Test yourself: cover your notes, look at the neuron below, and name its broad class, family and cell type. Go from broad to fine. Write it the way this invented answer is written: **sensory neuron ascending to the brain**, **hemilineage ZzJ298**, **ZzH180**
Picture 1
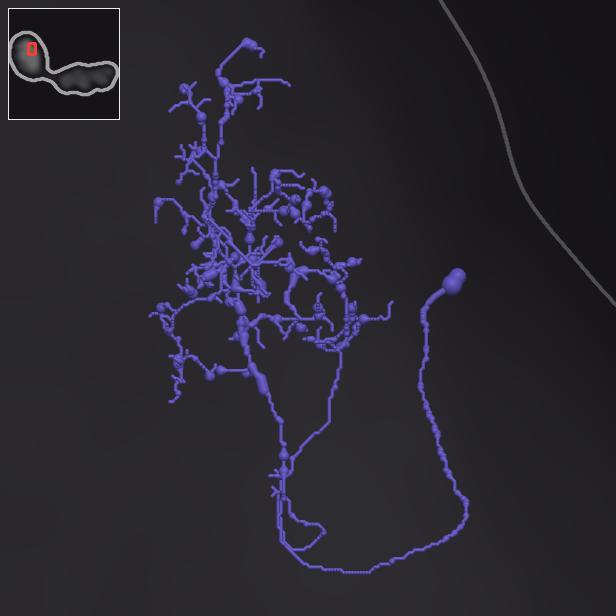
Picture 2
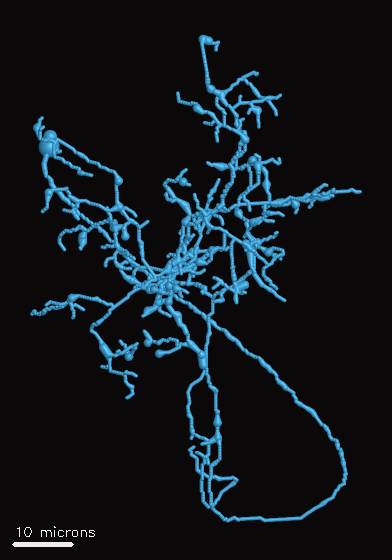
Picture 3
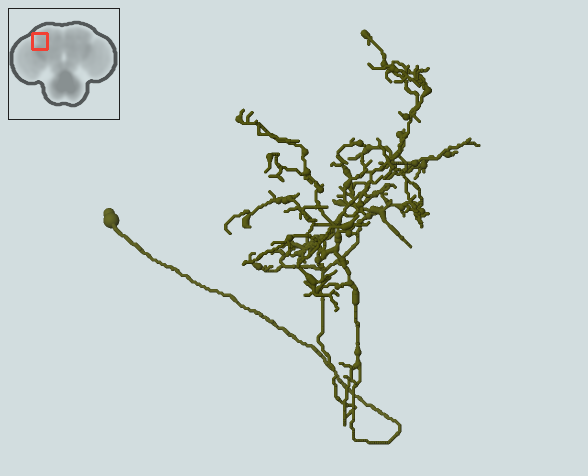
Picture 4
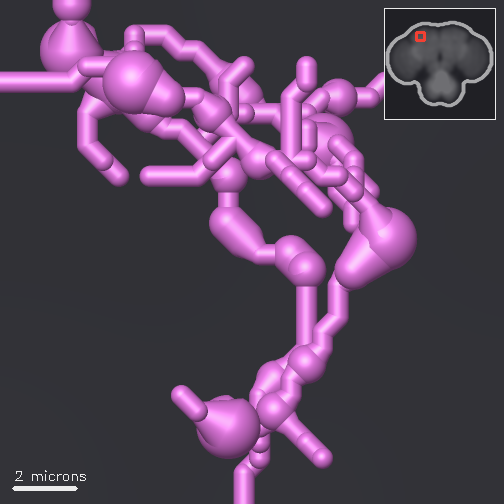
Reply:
**central-brain intrinsic neuron**, **hemilineage VPNp&v1_posterior**, **LHPV2a3**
